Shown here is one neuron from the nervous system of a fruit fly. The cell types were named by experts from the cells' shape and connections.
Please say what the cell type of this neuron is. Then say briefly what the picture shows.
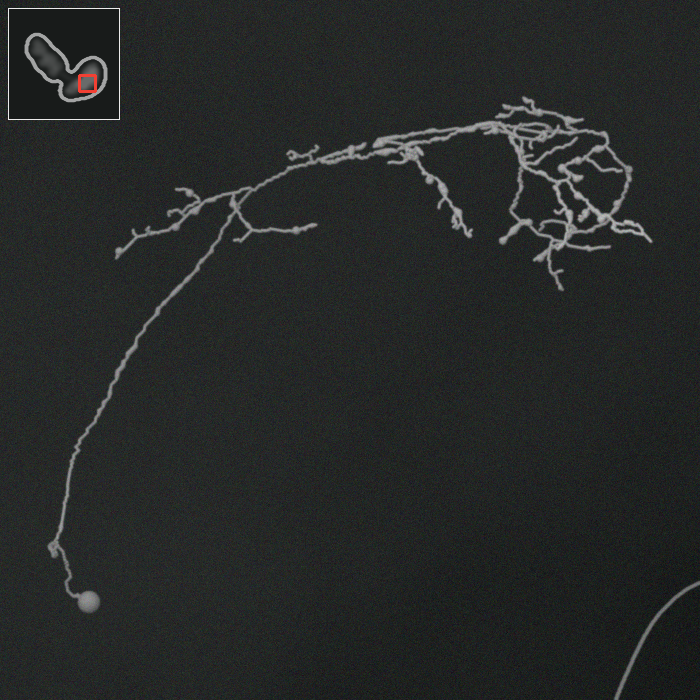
Its cell type is CB1434. It is a central-brain intrinsic neuron. The cell body is at the lower left of the picture. Dozens of branch ends can be seen.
